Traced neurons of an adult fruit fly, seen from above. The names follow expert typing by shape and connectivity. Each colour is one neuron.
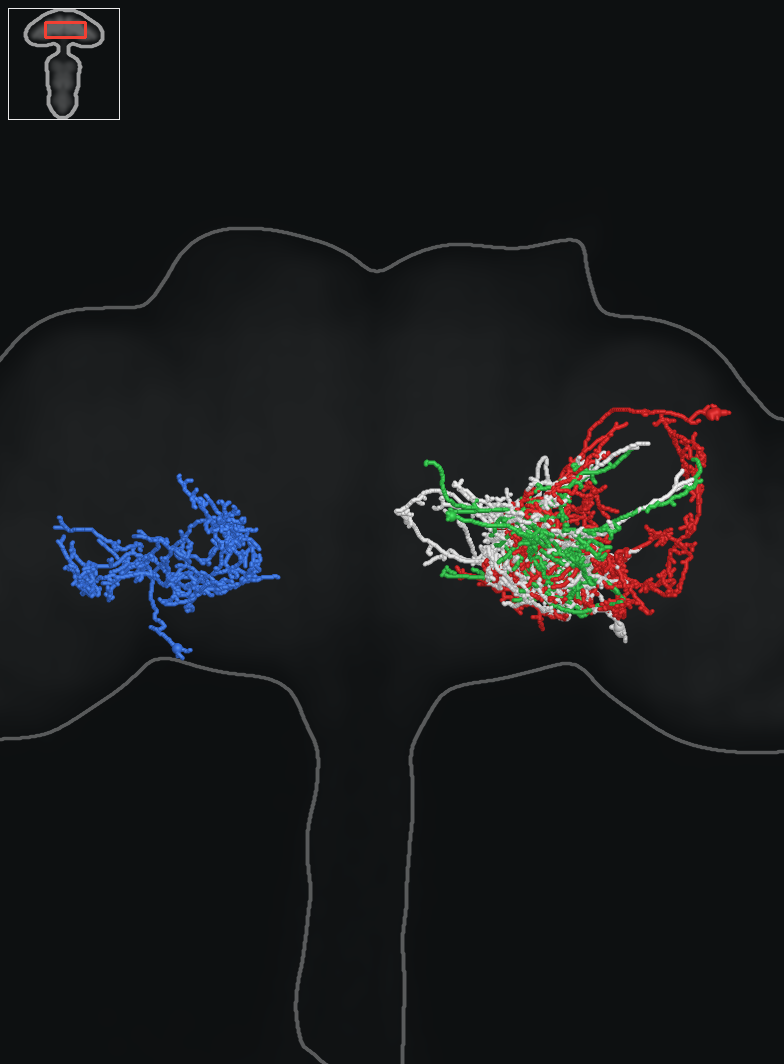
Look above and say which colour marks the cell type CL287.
white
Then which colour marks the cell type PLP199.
blue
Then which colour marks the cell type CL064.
red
